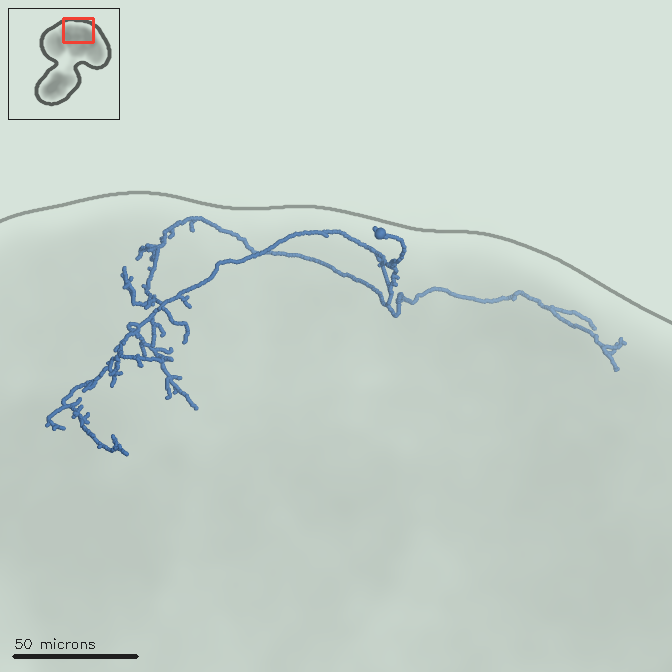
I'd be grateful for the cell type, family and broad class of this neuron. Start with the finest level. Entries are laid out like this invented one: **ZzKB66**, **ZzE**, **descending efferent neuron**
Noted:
**SMP106**, **hemilineage SMPad1**, **central-brain intrinsic neuron**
